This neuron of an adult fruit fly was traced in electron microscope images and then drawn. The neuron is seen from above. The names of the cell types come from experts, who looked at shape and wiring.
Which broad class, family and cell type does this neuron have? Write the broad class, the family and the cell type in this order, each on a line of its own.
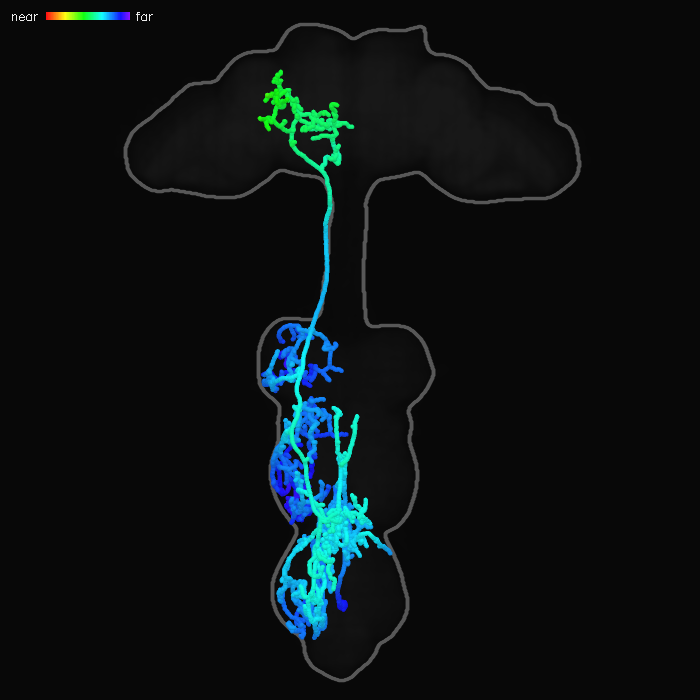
ascending neuron
hemilineage 27X
AN27X004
